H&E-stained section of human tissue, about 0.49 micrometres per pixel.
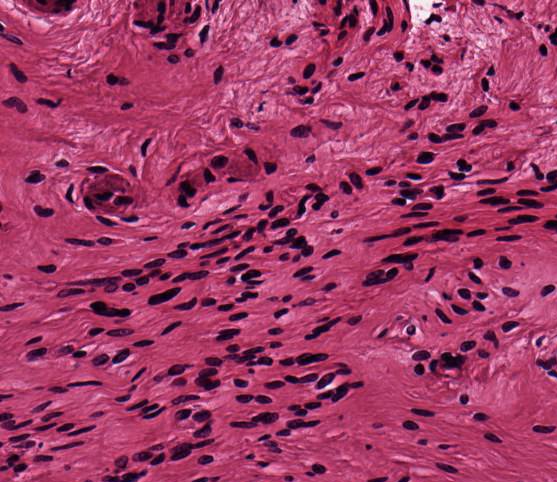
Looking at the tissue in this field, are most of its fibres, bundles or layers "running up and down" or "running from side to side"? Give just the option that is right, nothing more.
Running from side to side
